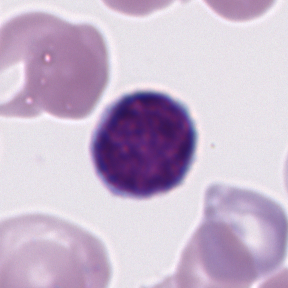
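Typical lymphocyte: notice how the nucleus has no indentation and no lobes, and how no nucleoli can be seen in it. The cytoplasm appears only as a very thin rim around the nucleus, and no granules are visible there.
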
